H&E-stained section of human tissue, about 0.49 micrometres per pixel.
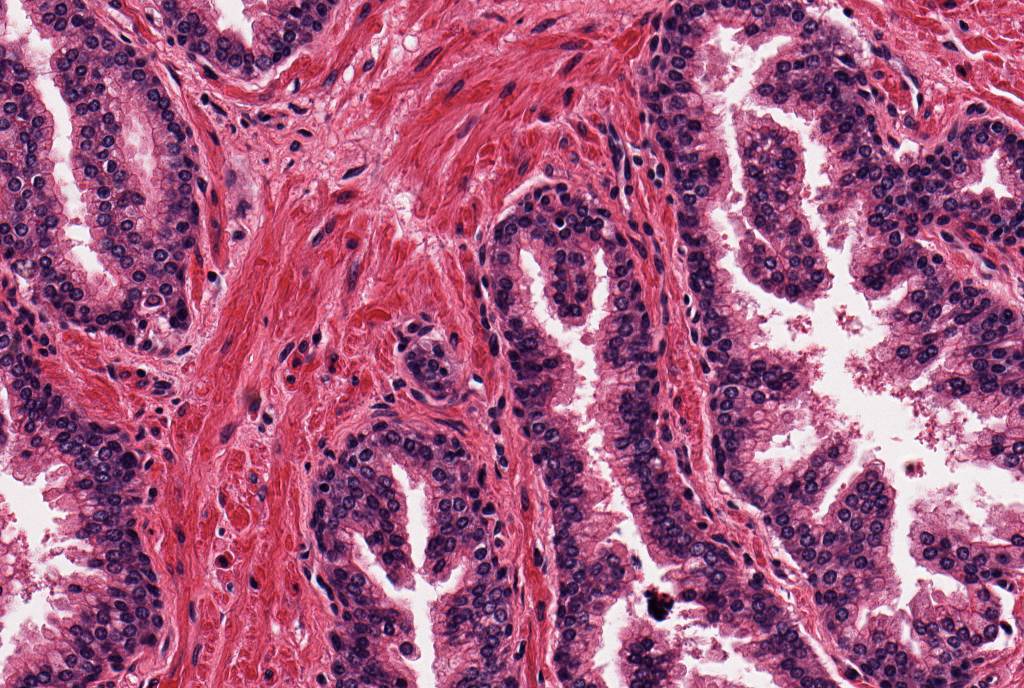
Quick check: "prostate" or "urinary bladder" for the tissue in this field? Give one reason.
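Prostate. Here the gland linings fold inward as papillary projections into the lumens, most markedly in the right half of the field.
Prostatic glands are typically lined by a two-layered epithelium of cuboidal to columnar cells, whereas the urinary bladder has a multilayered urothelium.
Around the glands the stroma is deeply eosinophilic, with spindle cells whose elongated nuclei line up along the fibre bundles. The lumens are mostly empty white space holding wisps of pale pink material. No fat cells are present.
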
